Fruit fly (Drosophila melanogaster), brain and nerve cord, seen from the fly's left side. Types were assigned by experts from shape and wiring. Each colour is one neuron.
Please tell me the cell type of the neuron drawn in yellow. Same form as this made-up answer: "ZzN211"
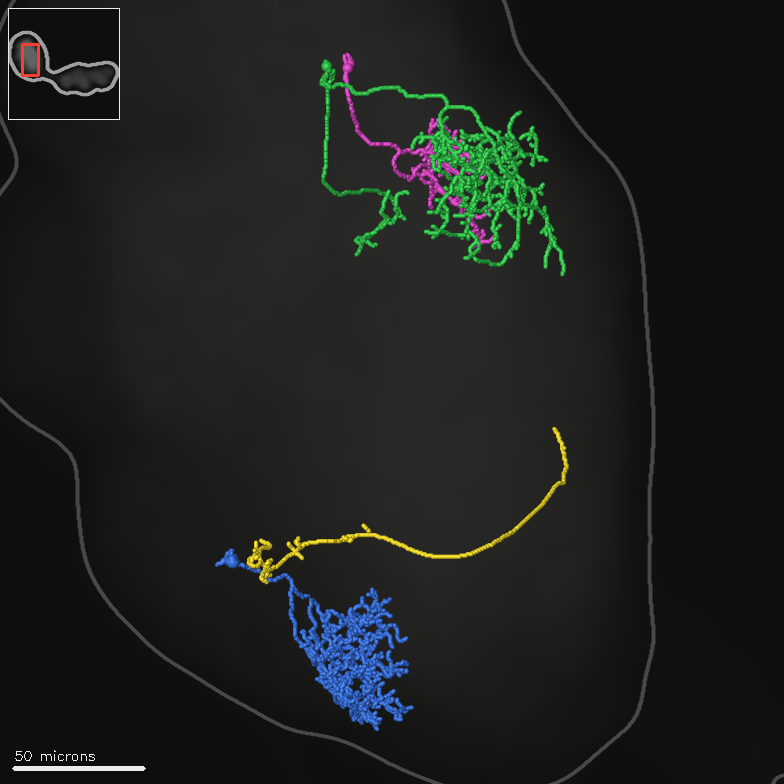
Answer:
"Tm3"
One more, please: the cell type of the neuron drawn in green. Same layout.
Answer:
"MeLo1"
